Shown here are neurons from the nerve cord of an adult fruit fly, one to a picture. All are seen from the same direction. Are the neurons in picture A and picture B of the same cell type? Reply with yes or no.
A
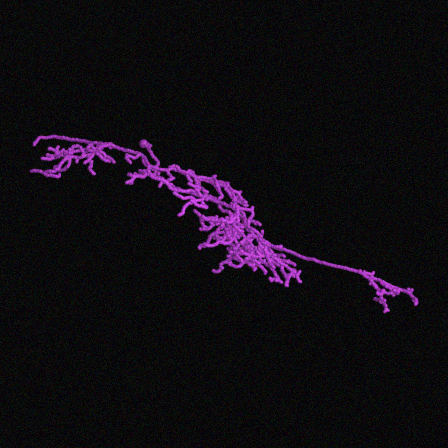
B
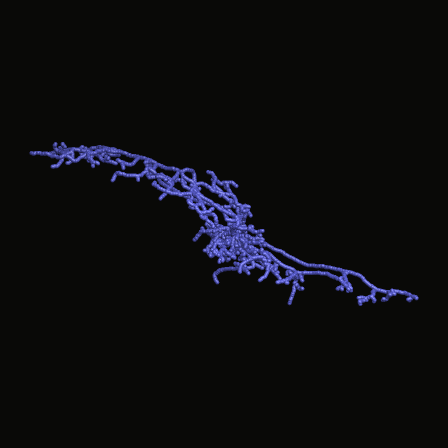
yes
